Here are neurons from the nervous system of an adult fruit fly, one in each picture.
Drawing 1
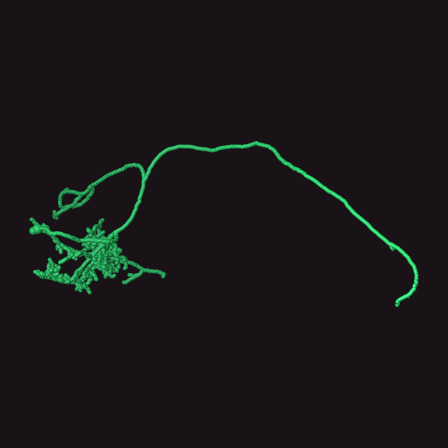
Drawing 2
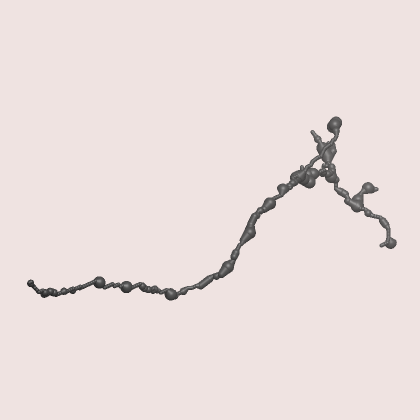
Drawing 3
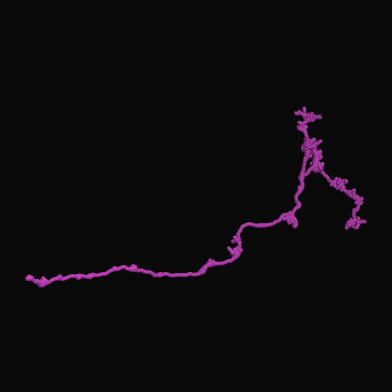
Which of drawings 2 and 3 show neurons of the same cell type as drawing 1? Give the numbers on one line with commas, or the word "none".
none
